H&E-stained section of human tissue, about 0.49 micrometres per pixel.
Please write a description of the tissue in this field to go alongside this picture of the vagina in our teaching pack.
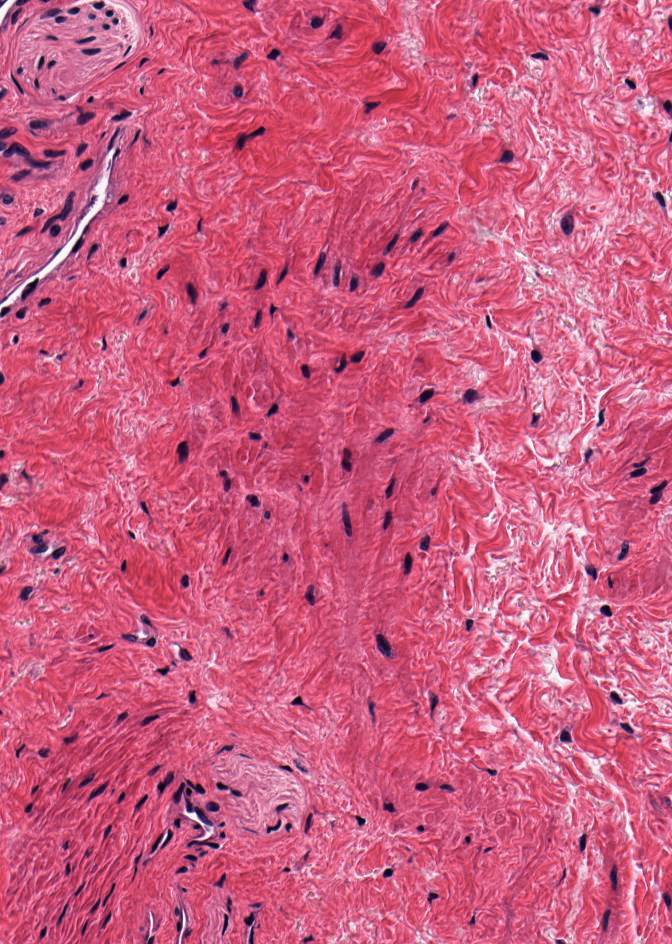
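Dense pink collagen fills nearly the whole field; no epithelium seen. Bundles interlace and swirl, not parallel. Cells sparse, wide stretches of collagen between neighbouring nuclei. Nuclei small, dark, spindle-shaped to oval, little visible cytoplasm.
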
